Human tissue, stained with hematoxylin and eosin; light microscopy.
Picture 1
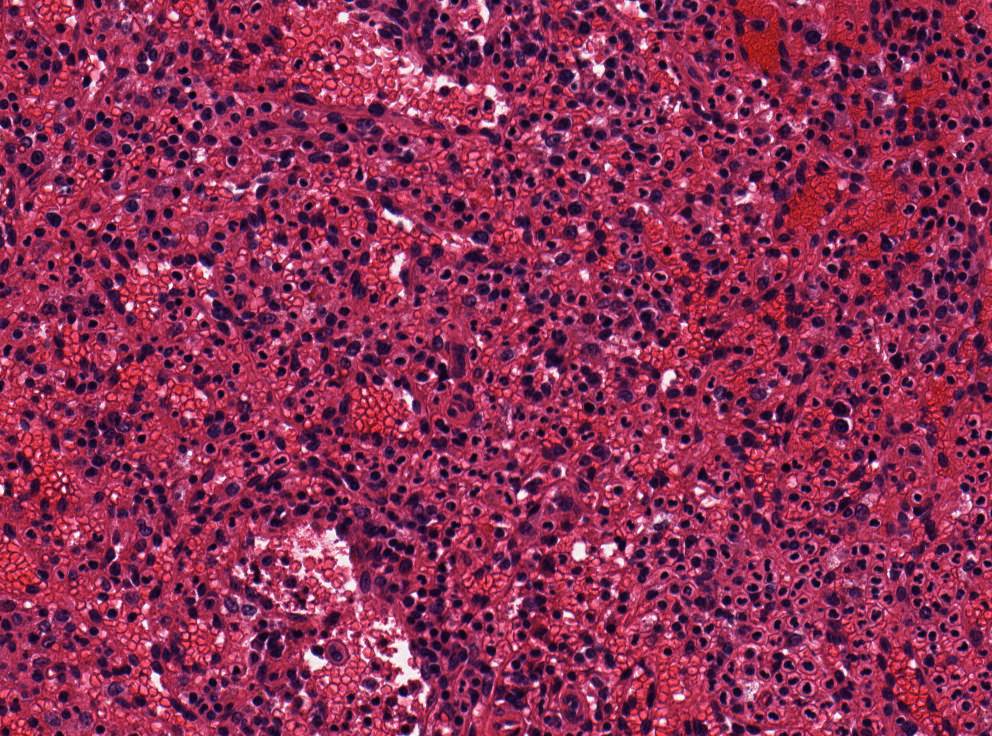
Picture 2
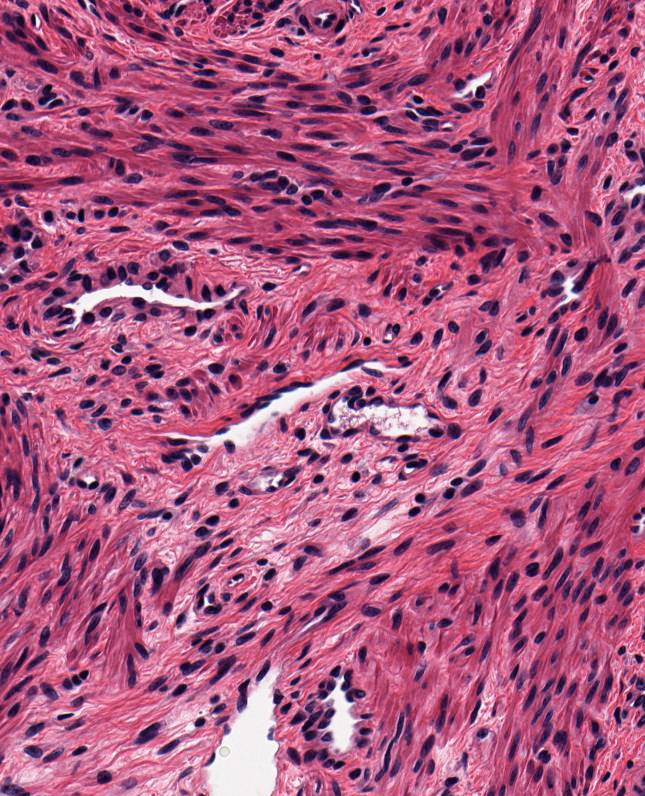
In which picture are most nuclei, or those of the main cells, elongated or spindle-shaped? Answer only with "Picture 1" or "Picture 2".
Picture 2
